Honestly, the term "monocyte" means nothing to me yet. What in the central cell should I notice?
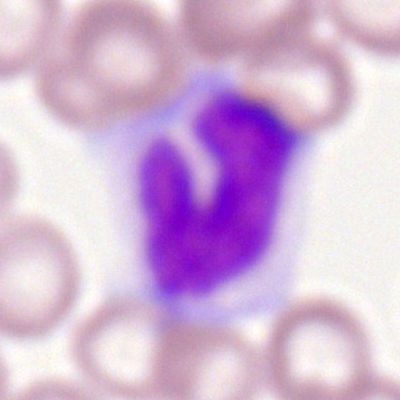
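In this monocyte, the nucleus is what fits the name: it is bent into a U shape, with a narrow cleft that opens toward the top.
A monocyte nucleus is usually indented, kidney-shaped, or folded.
The two limbs of the U differ, the left being narrower than the right. The chromatin stains a dense, dark purple, and the cytoplasm is a pale lilac colour.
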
